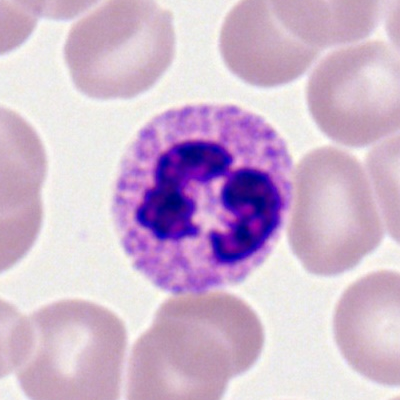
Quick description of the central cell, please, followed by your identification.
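Start with the nucleus: its lobes are arranged in a ring around a pale central area of cytoplasm. Look closely and you will see the chromatin is dark purple and coarsely clumped. The cytoplasm is abundant and pale pinkish-lilac, with fine lilac granules scattered evenly through it. What you are looking at is a segmented neutrophil.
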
